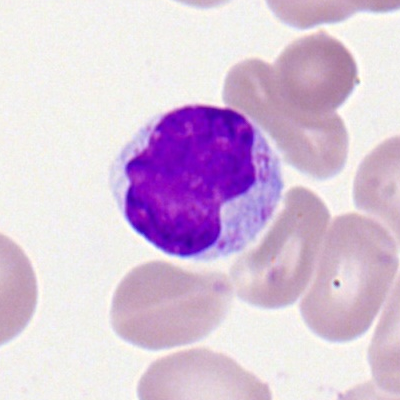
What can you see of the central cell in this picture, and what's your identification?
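So here the outline is round and smooth all the way. There's a notch on the right side of the nucleus, and the chromatin is dark purple and clumped, with paler patches. You can also pick out a few small reddish granules in the cytoplasm. It's a lymphocyte.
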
